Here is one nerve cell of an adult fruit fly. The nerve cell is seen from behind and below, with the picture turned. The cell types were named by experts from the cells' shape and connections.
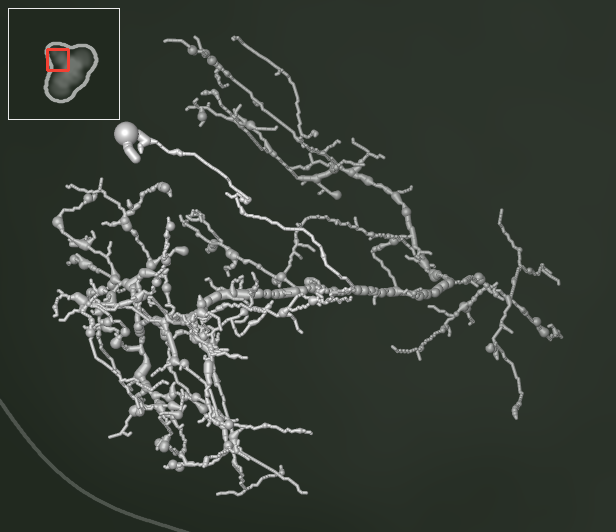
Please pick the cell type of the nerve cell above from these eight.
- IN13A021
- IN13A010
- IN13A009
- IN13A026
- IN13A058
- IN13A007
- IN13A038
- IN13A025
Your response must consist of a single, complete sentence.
The cell type designation of this nerve cell is IN13A026.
